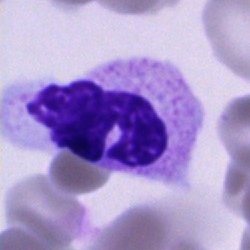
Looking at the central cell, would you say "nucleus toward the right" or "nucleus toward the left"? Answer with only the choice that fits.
Nucleus toward the left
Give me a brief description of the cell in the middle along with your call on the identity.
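The outline comes first: irregular, not round. Next, the nucleus is folded and indented, with a small clear gap near its middle, and shows no nucleoli. Last, fine pinkish-purple granules are scattered through the cytoplasm. The name: segmented neutrophil.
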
